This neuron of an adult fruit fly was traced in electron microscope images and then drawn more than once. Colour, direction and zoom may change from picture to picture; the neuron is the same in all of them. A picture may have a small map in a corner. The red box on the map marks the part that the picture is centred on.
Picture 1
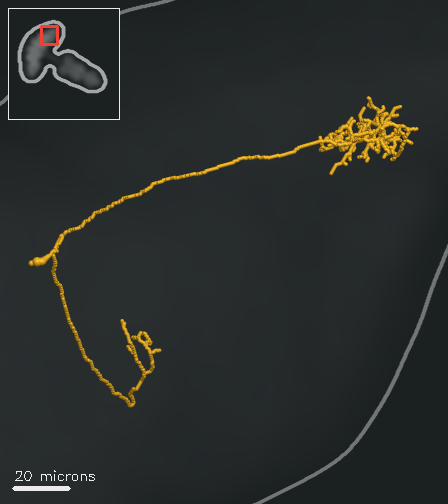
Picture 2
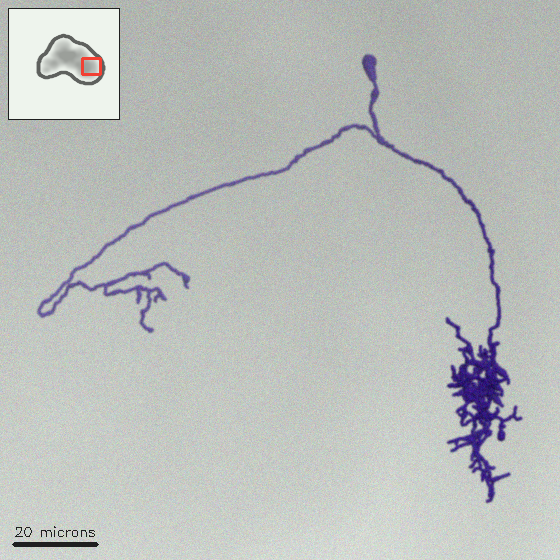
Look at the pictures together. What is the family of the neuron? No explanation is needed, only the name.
MeLo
